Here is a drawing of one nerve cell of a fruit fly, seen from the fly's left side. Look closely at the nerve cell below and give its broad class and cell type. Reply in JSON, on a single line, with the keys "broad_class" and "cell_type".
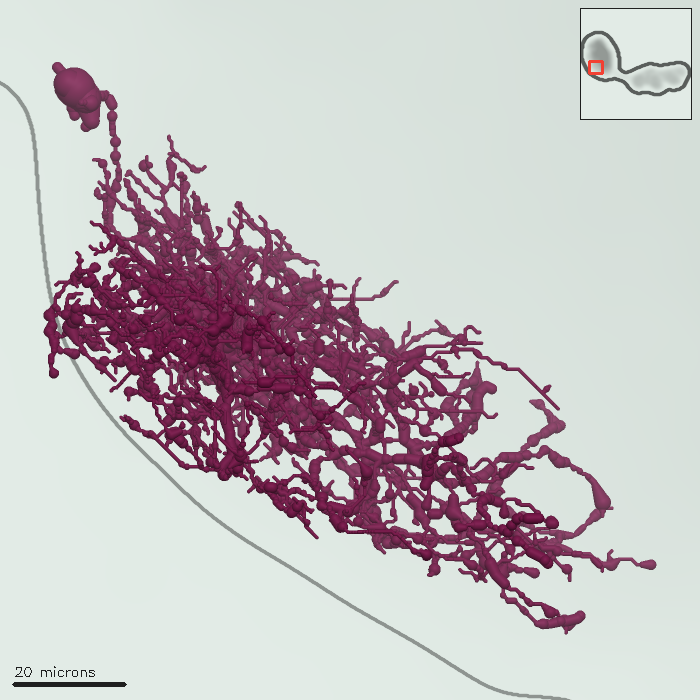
{"broad_class": "central-brain intrinsic neuron", "cell_type": "GNG014"}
